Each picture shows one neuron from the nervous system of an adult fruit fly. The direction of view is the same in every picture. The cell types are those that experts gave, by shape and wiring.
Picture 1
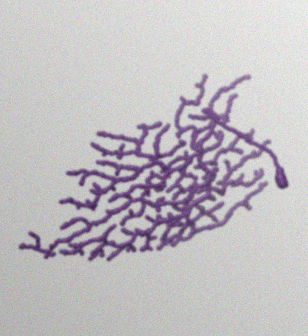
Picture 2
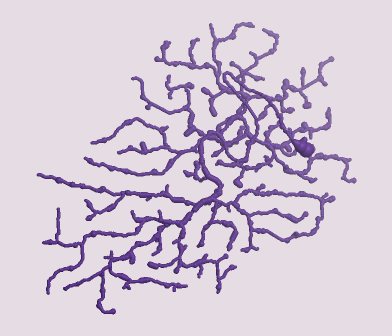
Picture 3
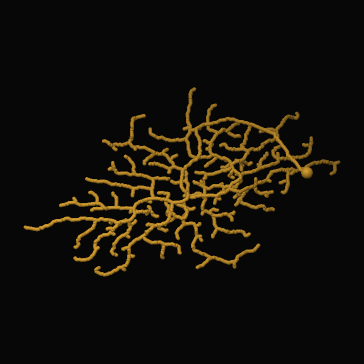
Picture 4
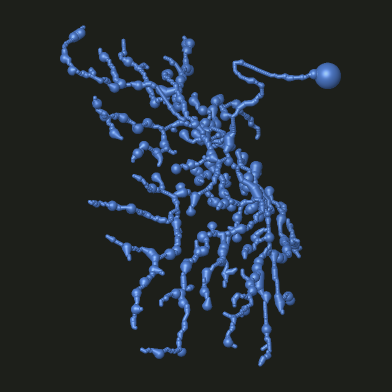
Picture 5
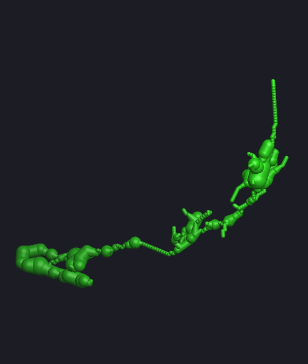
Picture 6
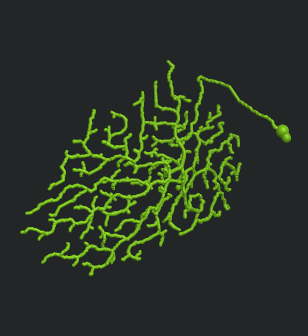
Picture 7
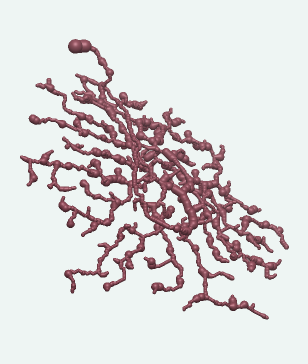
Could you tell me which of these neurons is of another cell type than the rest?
5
